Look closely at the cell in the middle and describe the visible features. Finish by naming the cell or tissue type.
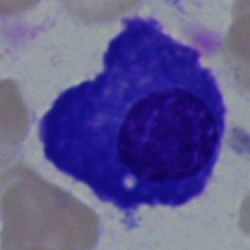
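Its outline is irregular, with small bulges along the edge. The nucleus sits off-centre toward the right side, and there's a single small clear vacuole at its lower left edge. No distinct granules in the cytoplasm, either. That's a plasma cell.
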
